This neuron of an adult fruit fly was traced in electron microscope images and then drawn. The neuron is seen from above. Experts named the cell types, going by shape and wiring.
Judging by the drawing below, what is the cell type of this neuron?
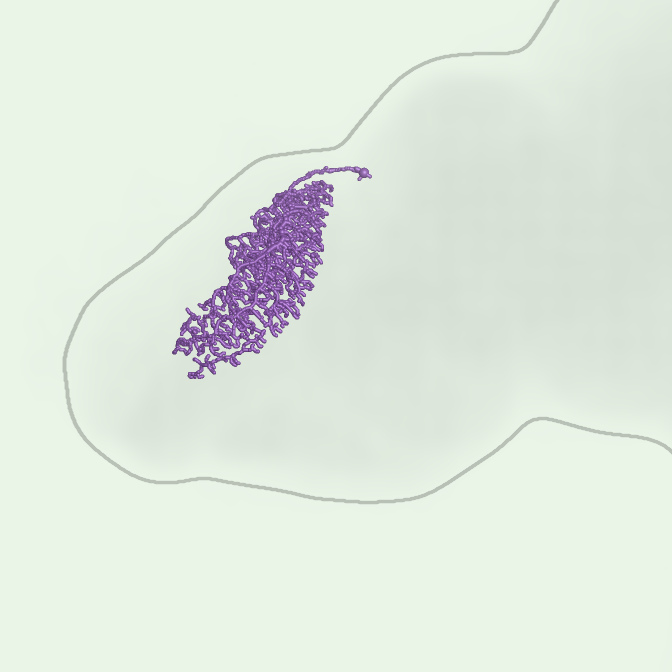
Dm6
